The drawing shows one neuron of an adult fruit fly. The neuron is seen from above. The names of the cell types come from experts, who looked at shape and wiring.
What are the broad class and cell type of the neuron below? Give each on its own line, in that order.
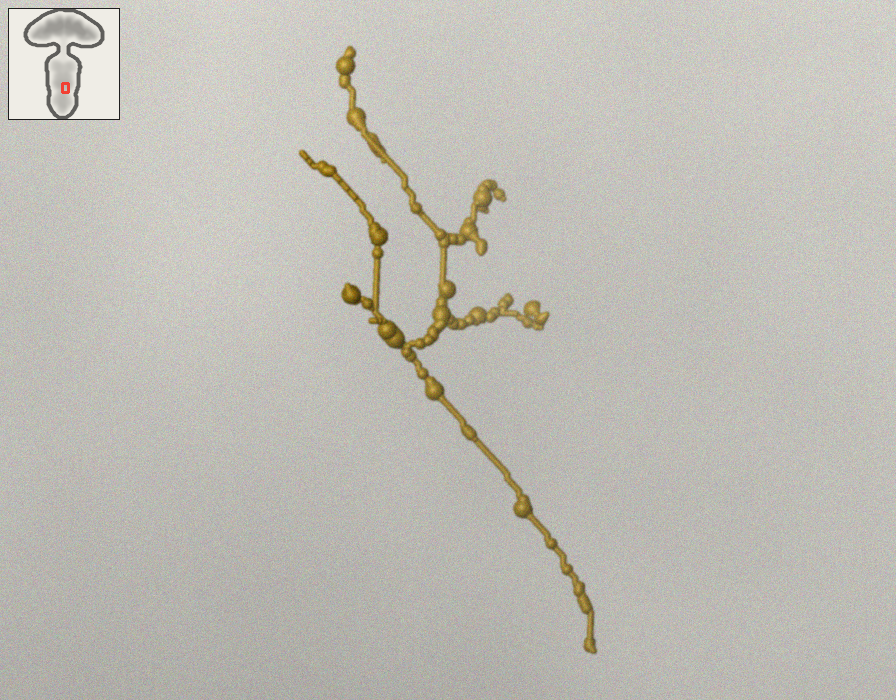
sensory neuron entering the nerve cord
SNxx33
